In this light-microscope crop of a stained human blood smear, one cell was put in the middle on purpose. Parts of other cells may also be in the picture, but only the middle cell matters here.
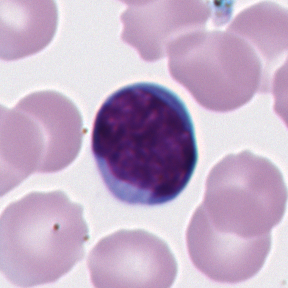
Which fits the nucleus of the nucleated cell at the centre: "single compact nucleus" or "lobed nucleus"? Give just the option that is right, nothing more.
Single compact nucleus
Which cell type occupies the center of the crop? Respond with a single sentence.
Regarding the central cell, it is a typical lymphocyte.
